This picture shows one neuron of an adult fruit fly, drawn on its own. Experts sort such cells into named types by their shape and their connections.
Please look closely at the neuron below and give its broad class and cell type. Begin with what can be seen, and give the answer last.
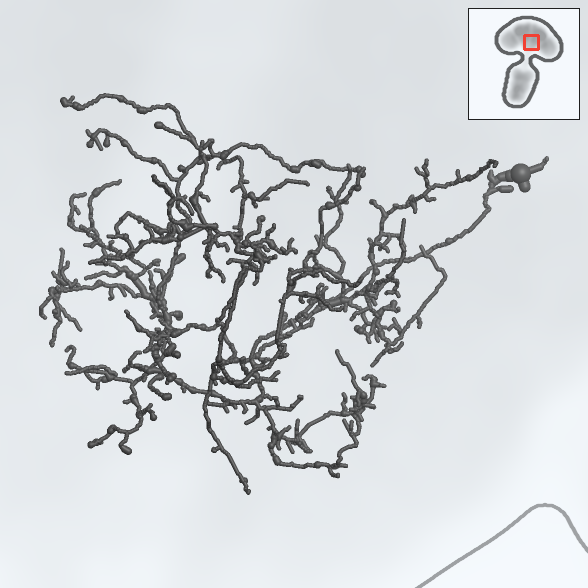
It is in the brain and does not reach the nerve cord. More than a hundred branch ends can be seen. This is a central-brain intrinsic neuron. The cell type is GNG456.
